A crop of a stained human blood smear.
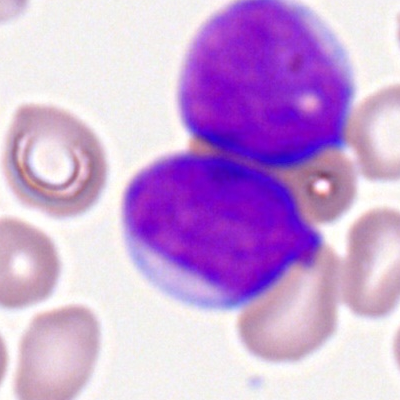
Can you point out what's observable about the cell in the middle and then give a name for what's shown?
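An oval outline, longer from left to right than from top to bottom, encloses a nucleus that fills most of the cell. Cytoplasm is scant and pale blue, appearing as a thin rim mainly along the lower-left edge. The cell is a myeloblast.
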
